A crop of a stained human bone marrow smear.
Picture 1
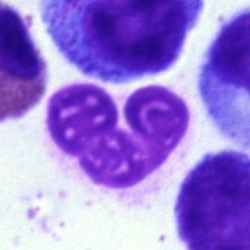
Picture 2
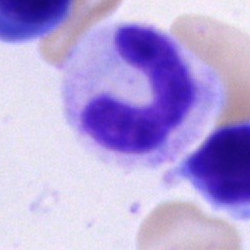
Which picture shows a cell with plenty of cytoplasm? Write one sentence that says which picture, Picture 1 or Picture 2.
There is broad cytoplasm around the nucleus of the cell in picture 2.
